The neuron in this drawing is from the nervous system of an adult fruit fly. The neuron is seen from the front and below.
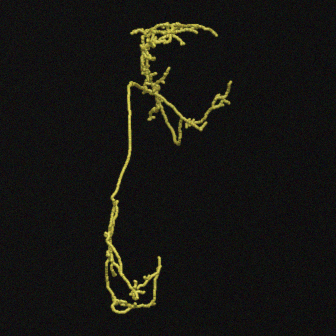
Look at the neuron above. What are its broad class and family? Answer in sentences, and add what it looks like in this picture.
Its broad class is central-brain intrinsic neuron. The family is hemilineage SMPpm1. As drawn here it is taller than it is wide.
